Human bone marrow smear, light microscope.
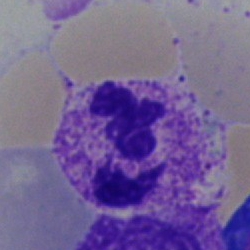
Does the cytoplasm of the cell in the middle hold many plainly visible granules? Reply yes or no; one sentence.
Yes, this cell has a cytoplasm with many visible granules.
